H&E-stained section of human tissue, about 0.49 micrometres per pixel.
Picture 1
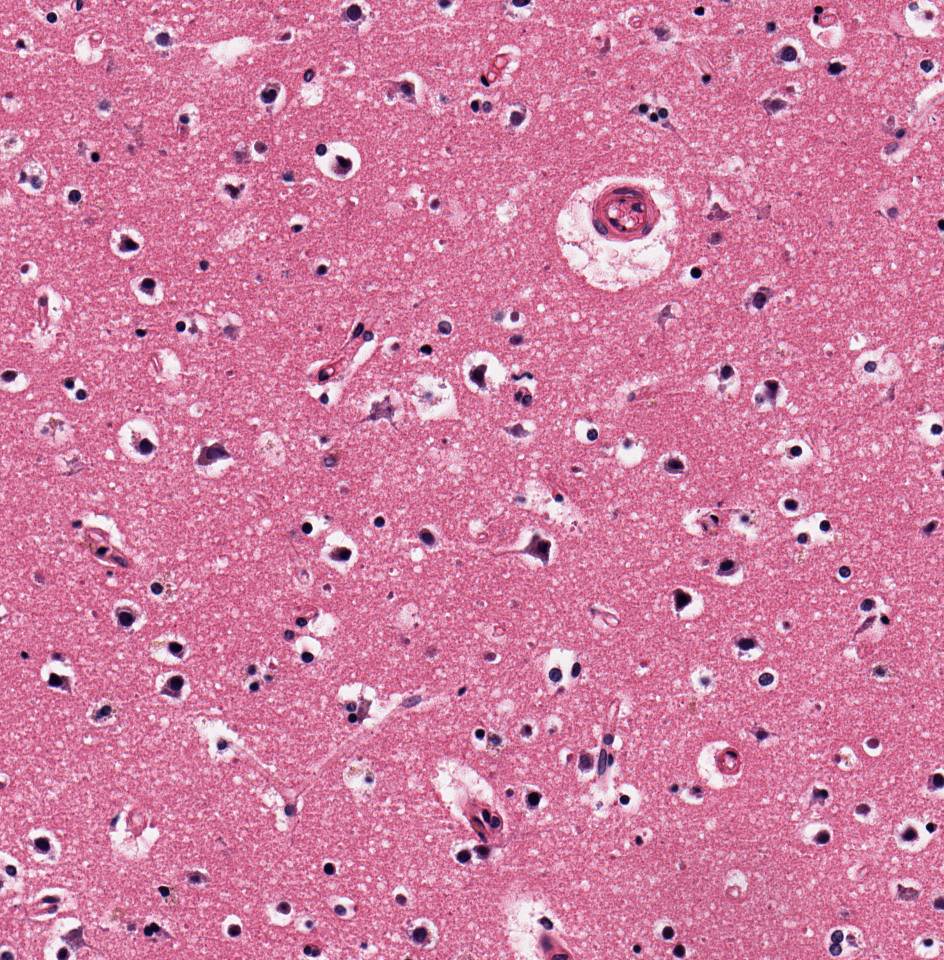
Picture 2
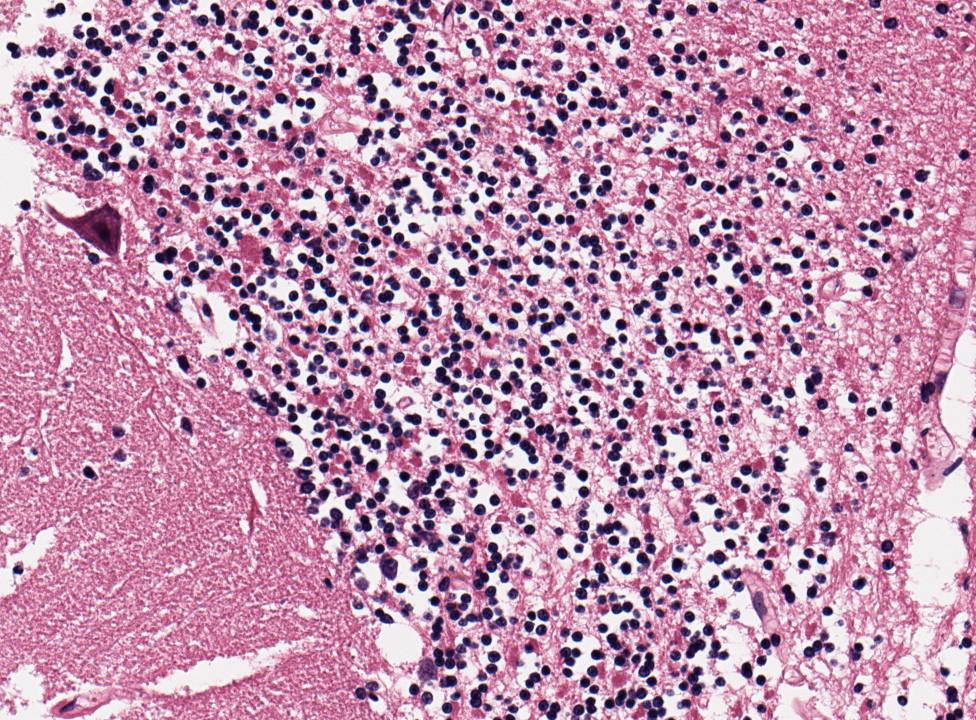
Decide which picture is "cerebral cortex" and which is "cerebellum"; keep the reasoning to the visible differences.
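So: picture 1 is cerebral cortex, picture 2 cerebellum. The first is a uniform, finely granular pink background studded with many small round clear vacuoles, its cells scattered singly, with no glands, epithelium or lobules. Most cells show small round dark nuclei with little or no cytoplasm, and thin capillaries with elongated nuclei run through, for instance in the lower middle. The second, though, splits into two zones along a sharp border running diagonally from the upper left toward the lower centre. One zone is crowded with small, round, darkly stained nuclei with very little cytoplasm, small irregular pink patches without nuclei among them; the lower-left zone is finely granular to fibrillar pink neuropil holding only a few nuclei.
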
